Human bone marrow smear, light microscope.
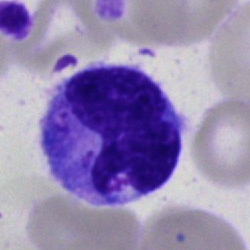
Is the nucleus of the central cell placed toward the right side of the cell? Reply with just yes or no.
Yes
